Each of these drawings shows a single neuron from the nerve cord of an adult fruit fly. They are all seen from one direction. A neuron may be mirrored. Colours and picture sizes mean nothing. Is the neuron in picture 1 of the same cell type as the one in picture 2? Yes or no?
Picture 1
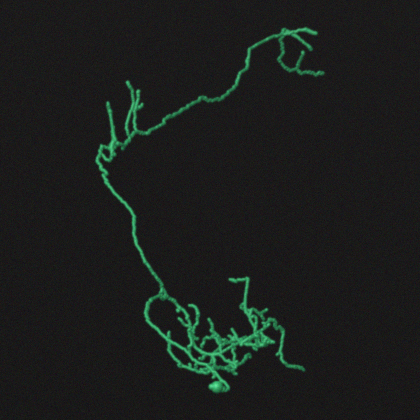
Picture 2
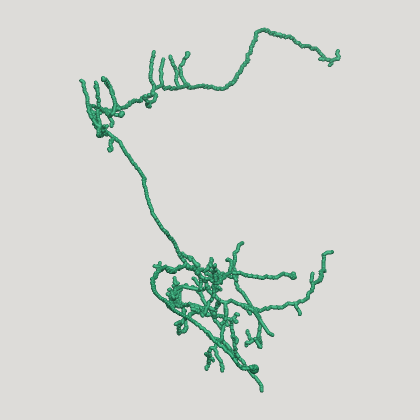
yes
